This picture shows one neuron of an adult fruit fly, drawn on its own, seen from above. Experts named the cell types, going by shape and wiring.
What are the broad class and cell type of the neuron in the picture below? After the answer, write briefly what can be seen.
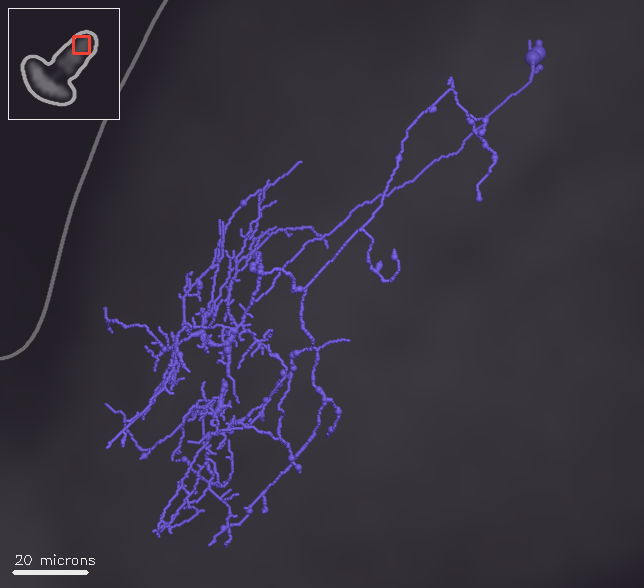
It is a nerve-cord intrinsic neuron. Its cell type is INXXX423. It lies in the nerve cord. From top to bottom in the picture it spans about 140 microns. Dozens of branch ends can be seen.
